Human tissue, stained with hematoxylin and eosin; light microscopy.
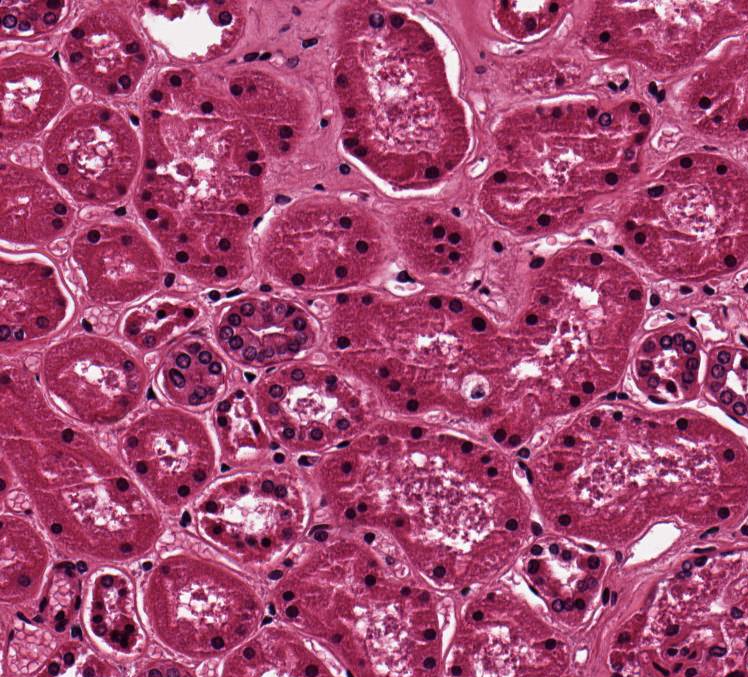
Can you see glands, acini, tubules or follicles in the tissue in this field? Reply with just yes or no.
Yes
